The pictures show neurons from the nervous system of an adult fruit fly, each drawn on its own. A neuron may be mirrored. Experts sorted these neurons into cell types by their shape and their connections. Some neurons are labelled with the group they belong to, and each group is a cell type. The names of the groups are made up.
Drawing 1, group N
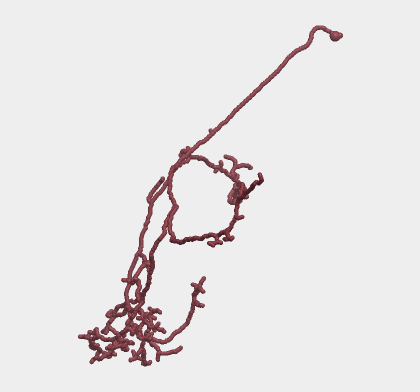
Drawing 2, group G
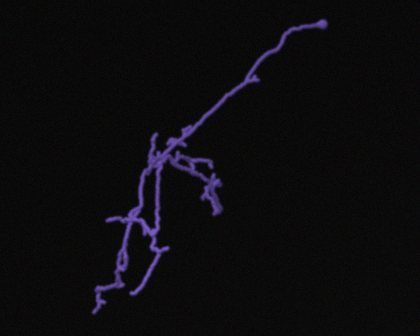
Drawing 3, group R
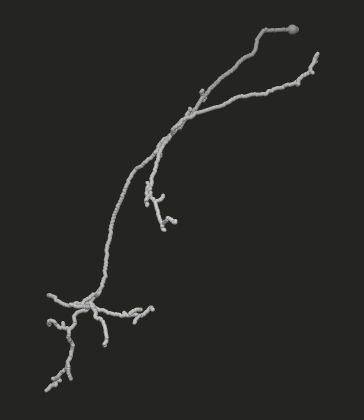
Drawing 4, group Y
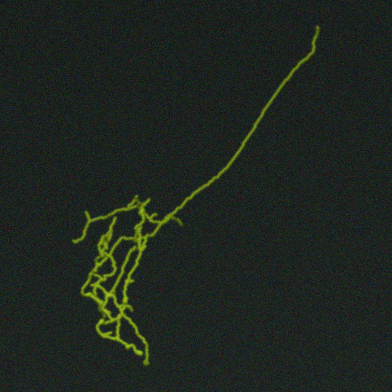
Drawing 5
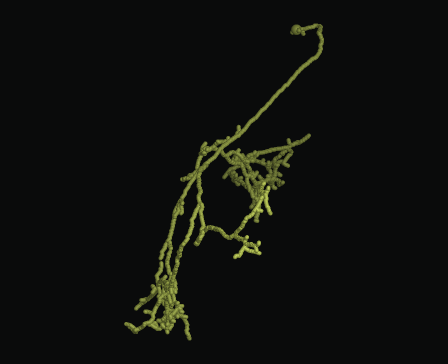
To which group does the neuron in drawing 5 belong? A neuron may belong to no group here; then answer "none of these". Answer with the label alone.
group N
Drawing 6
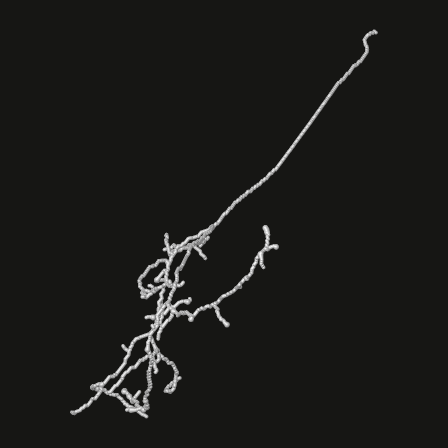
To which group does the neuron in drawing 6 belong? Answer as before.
none of these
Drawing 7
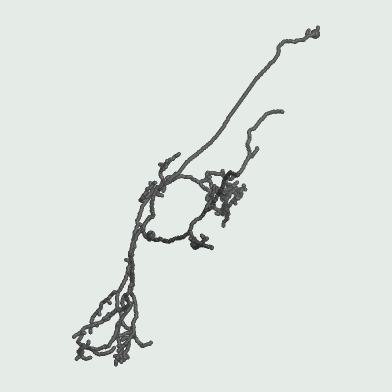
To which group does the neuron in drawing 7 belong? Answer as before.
group N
